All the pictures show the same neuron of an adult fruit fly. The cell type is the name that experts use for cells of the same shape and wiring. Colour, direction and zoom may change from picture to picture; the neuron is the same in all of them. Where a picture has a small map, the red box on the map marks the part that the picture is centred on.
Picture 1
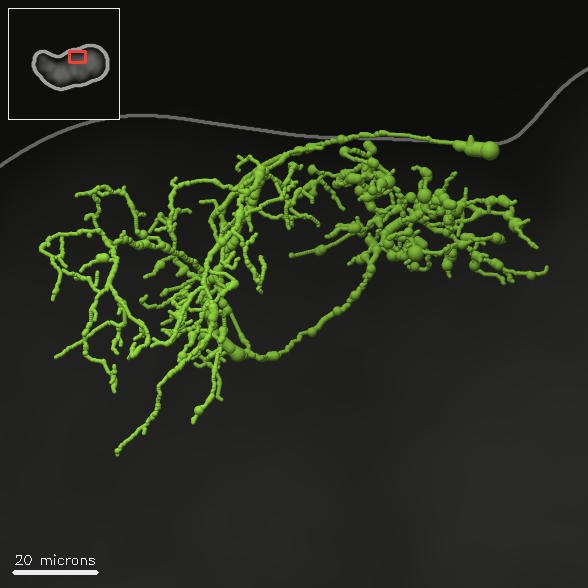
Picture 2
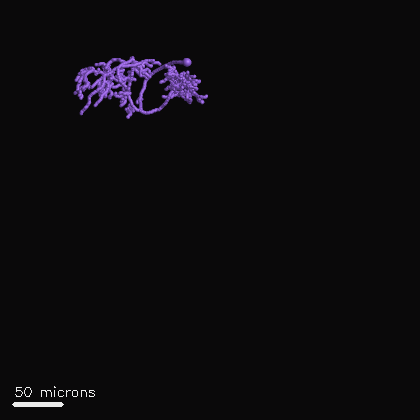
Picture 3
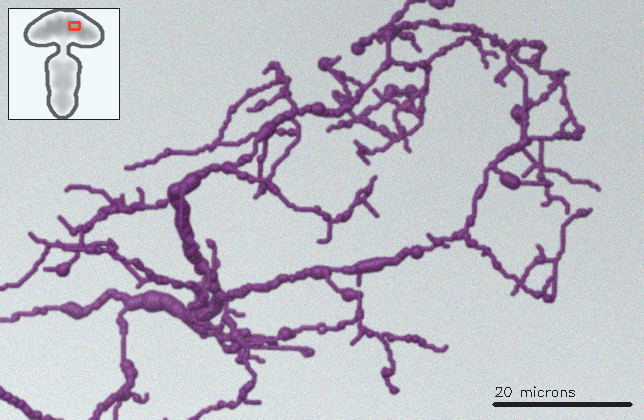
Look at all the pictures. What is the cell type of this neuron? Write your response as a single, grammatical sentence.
It is SMP335 that is the cell type of the neuron.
